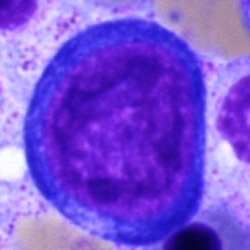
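Proerythroblast, the central cell in a stained bone marrow smear. The cytoplasm forms only a narrow rim around the nucleus and is a deep, intense blue. It contains neither granules nor vacuoles.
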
